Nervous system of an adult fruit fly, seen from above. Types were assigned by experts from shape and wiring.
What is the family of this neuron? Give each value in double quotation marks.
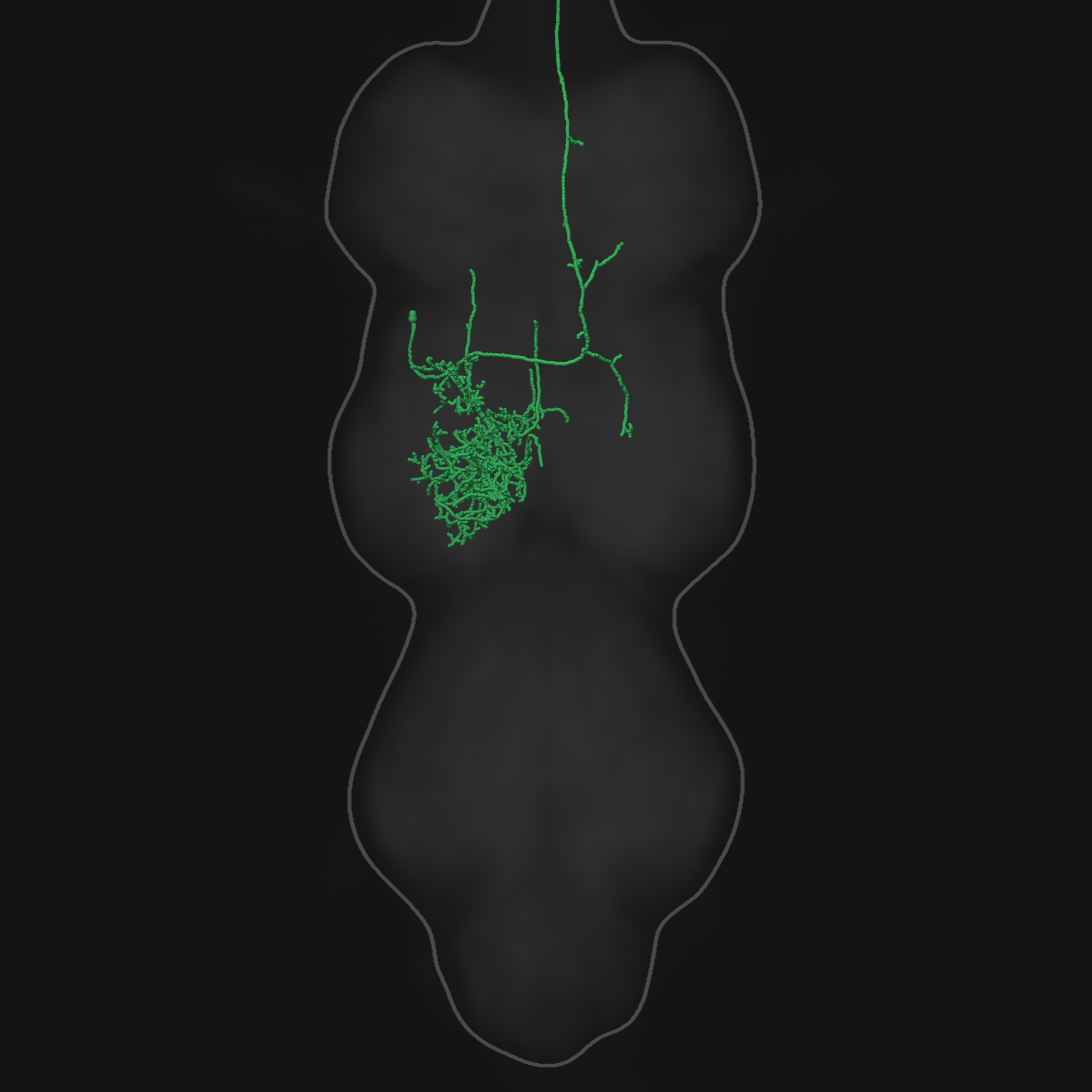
"hemilineage 08B"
